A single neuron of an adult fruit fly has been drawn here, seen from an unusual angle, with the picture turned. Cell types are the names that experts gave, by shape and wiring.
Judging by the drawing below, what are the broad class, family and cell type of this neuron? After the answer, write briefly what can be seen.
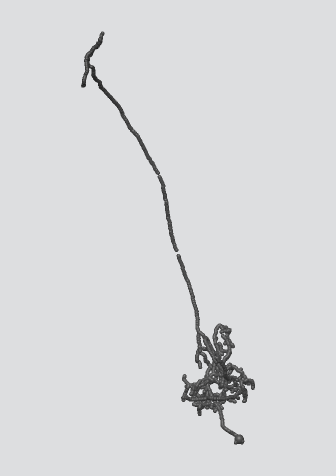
It is a central-brain intrinsic neuron. Its family is hemilineage VLPl&d1_lateral. Its cell type is CB1000. Its cell body lies at the lower right of the picture. In this view it is taller than it is wide.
